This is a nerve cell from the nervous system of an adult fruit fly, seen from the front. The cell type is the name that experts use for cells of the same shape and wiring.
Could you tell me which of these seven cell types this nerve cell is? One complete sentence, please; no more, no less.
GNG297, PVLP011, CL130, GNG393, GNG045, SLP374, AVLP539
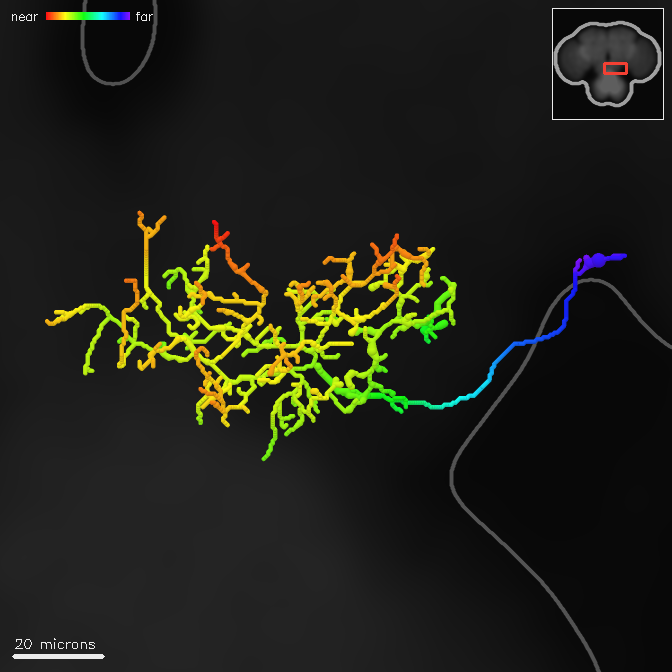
The type assigned to this nerve cell is GNG393.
